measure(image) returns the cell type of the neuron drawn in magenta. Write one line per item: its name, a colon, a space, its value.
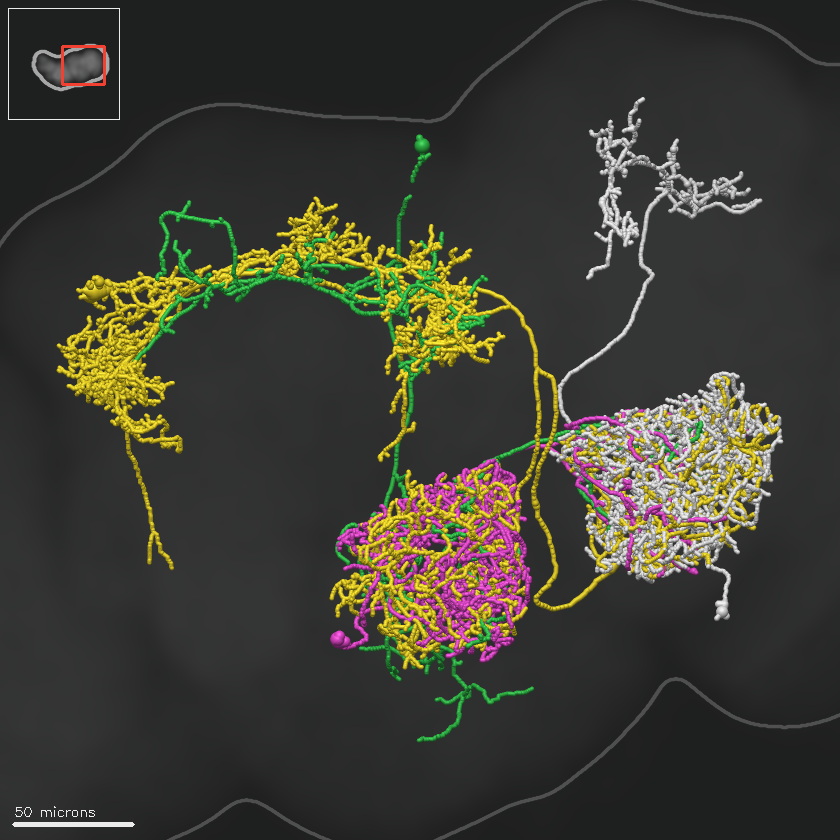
cell type: LN60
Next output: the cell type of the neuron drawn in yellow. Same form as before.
cell type: AL-MBDL1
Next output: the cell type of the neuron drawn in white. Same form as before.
cell type: M_vPNml50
